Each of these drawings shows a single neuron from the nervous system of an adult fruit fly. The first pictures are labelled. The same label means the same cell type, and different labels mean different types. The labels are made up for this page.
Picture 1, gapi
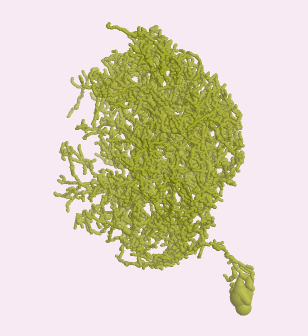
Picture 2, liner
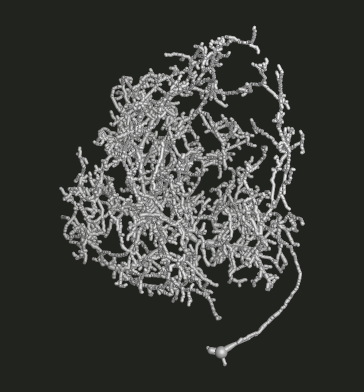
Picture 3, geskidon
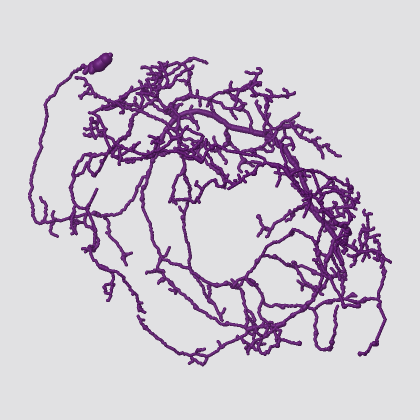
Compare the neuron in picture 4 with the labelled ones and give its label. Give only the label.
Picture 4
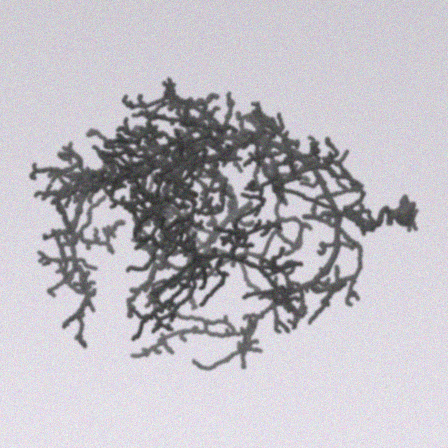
liner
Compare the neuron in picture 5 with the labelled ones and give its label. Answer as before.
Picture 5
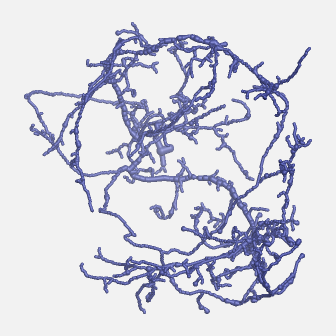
geskidon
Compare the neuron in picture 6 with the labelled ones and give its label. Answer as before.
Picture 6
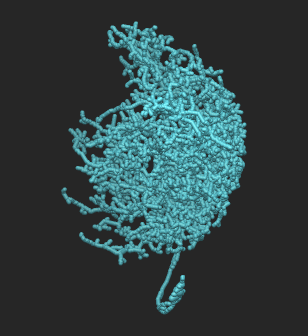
gapi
